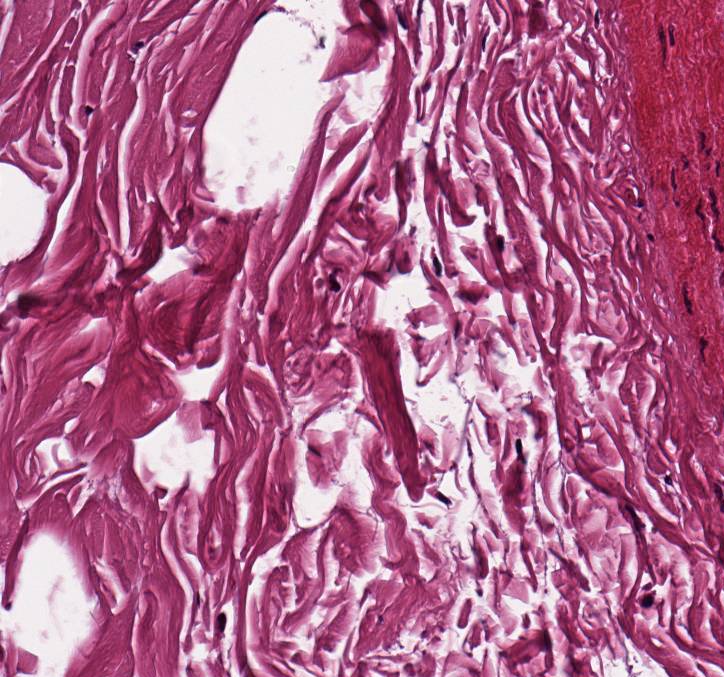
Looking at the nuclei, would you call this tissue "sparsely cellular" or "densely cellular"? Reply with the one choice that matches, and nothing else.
Sparsely cellular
